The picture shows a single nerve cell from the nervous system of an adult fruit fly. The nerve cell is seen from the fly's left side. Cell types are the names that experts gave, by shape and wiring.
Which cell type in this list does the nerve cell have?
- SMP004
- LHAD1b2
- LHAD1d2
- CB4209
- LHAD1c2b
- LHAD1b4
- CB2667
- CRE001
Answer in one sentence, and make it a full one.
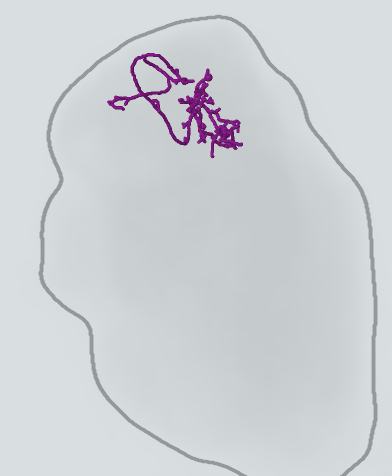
The nerve cell has LHAD1c2b as its cell type.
